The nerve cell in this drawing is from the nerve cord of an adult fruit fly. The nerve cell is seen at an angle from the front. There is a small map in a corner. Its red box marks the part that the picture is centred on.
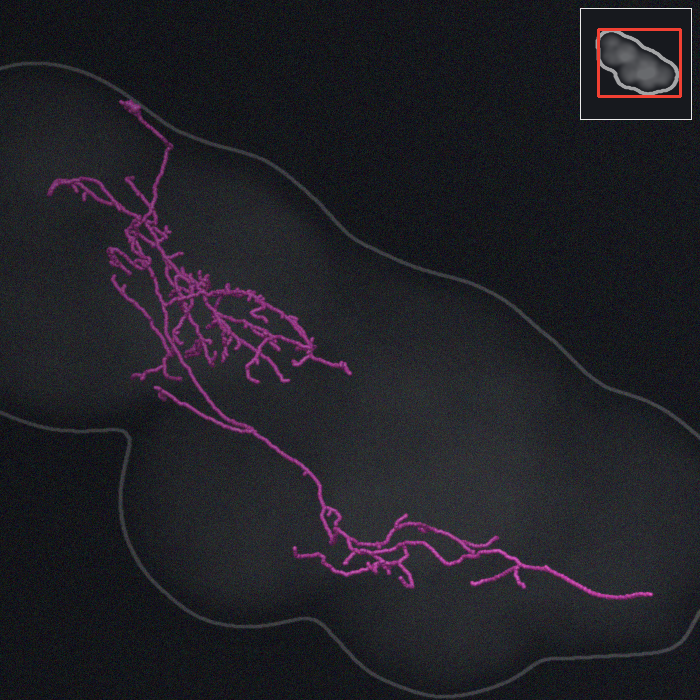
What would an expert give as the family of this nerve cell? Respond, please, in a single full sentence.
Of the families, hemilineage 05B is the one for this nerve cell.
